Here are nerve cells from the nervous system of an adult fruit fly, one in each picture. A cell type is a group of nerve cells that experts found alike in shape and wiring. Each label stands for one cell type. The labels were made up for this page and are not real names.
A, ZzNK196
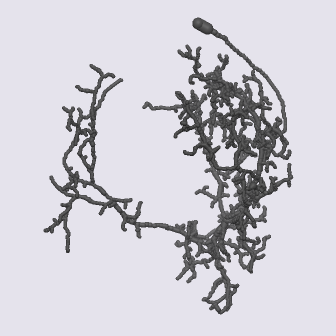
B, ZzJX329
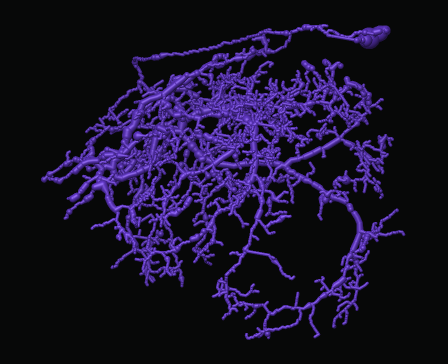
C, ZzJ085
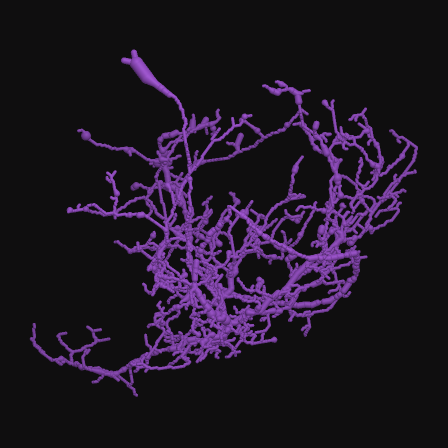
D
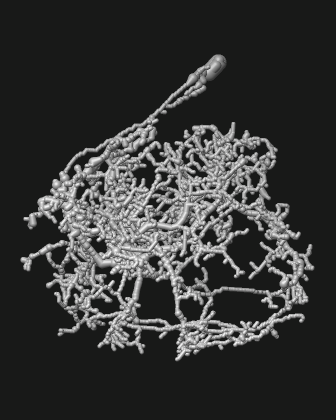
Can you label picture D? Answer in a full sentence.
It belongs to ZzJX329.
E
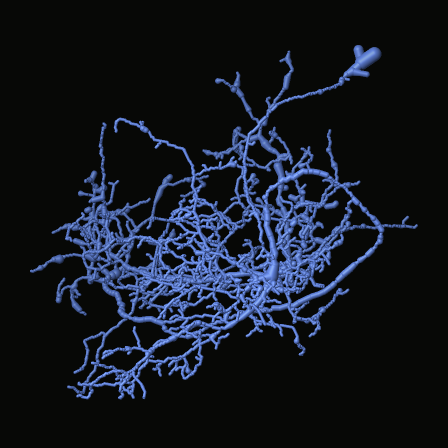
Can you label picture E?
It belongs to ZzJ085.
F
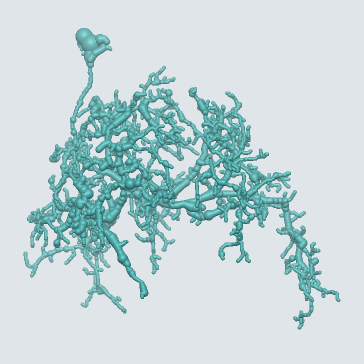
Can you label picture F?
It belongs to ZzJX329.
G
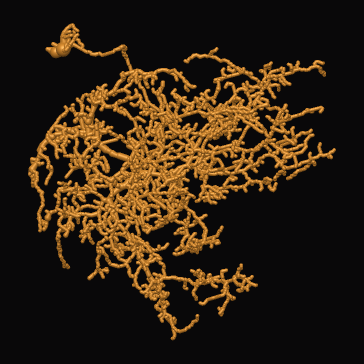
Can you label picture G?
It belongs to ZzJX329.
